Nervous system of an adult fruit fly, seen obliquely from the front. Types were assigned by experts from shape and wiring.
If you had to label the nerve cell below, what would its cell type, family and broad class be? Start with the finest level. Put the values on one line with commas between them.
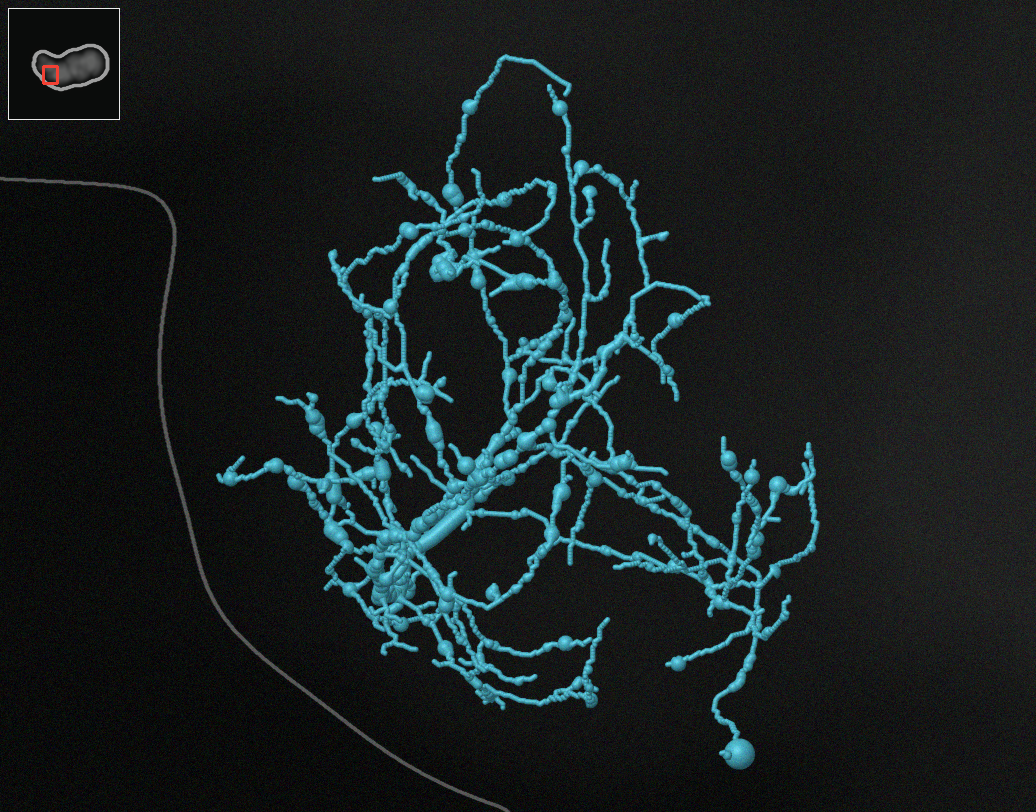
IN04B071, hemilineage 04B, nerve-cord intrinsic neuron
